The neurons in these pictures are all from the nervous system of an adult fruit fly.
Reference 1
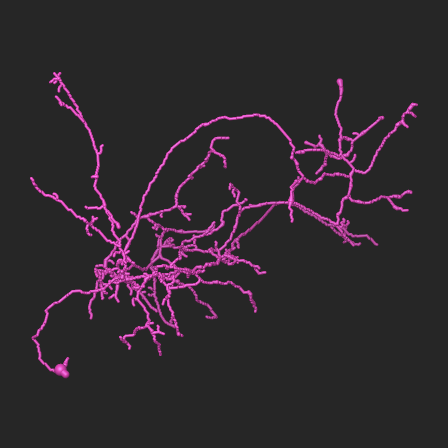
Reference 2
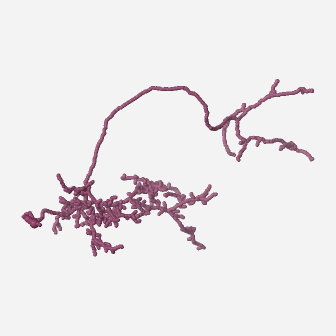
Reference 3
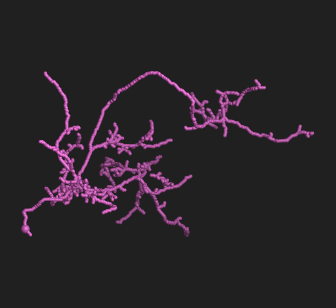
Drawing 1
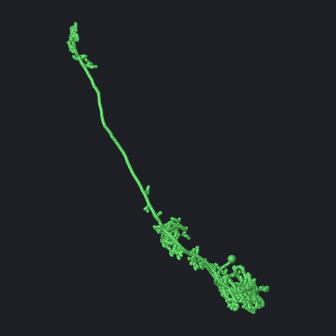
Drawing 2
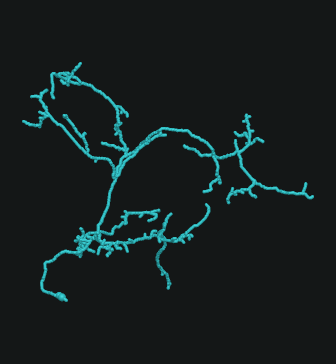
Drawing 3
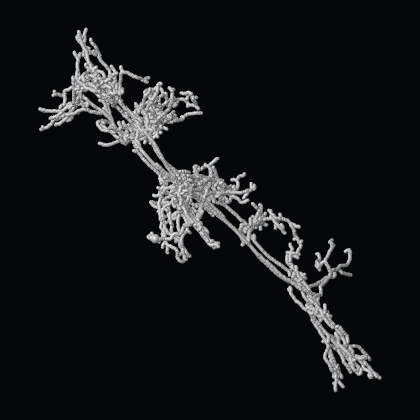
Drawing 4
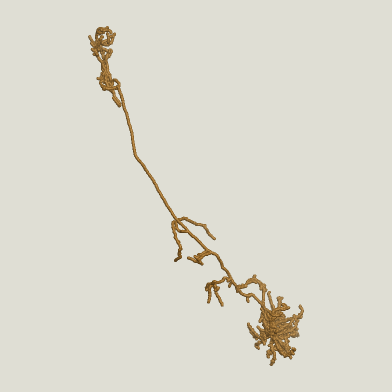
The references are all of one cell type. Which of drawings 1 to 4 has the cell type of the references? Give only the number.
2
